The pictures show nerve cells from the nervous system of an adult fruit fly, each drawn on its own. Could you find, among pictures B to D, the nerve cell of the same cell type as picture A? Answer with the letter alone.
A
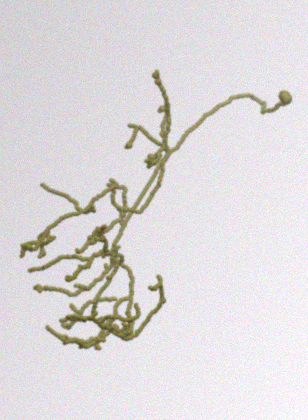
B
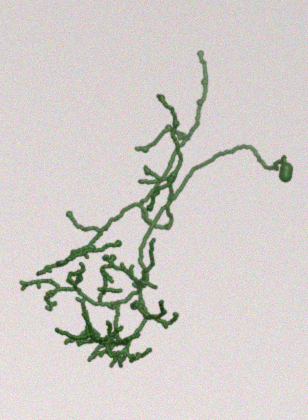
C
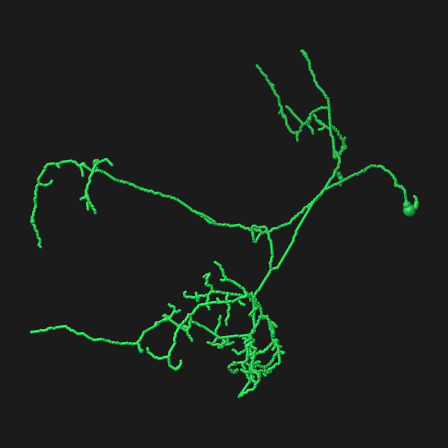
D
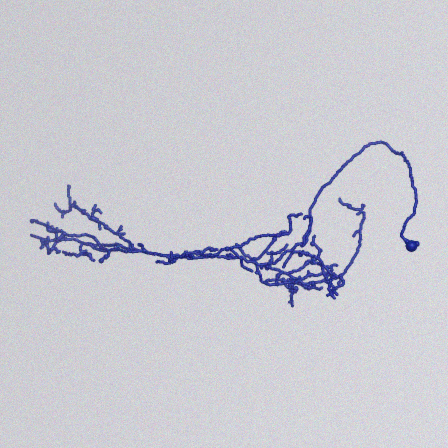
B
